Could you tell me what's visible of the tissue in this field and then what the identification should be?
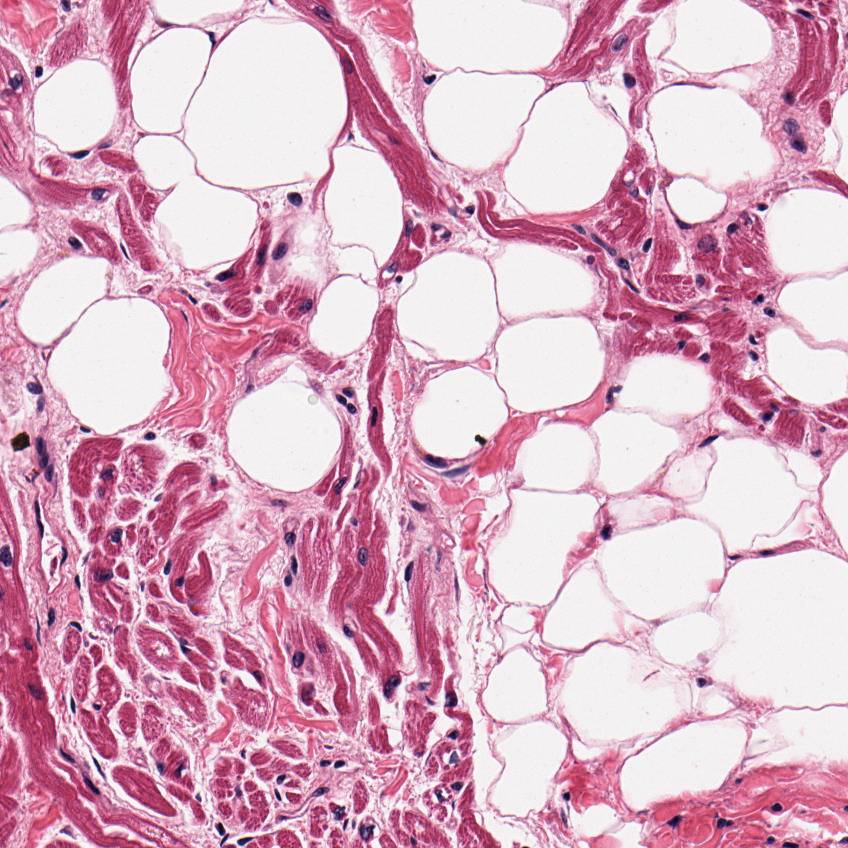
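Look how muscle fibres and fat cells intermingle, fat dominating the right half and upper part, muscle the lower left. There fibres are cut across, rounded and irregular; just to their right they run lengthwise up and down. This is the atrial appendage of the heart.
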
